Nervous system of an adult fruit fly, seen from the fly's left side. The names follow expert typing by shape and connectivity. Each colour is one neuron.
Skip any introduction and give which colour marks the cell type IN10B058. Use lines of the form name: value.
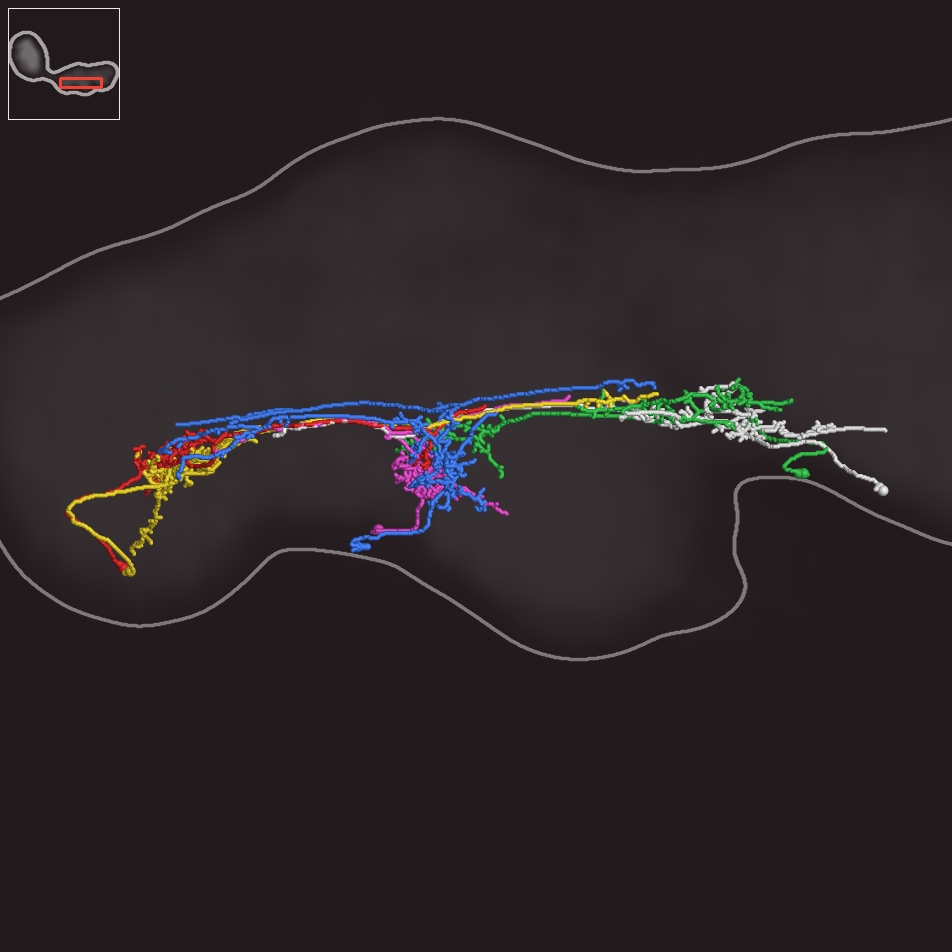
colour: blue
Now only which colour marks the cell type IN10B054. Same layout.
colour: magenta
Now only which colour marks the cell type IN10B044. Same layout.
colour: red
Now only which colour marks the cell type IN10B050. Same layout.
colour: white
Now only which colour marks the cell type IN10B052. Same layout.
colour: green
